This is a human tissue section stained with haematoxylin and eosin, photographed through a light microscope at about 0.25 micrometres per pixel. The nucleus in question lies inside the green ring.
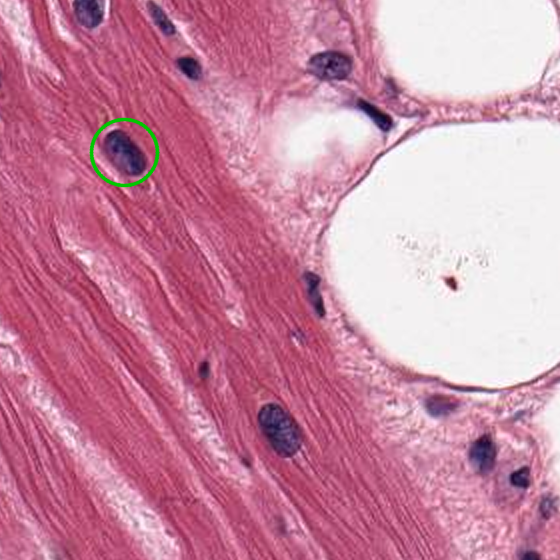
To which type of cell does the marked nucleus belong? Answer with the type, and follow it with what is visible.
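This is a cardiomyocyte. The nucleus is oval with rounded ends, and its long axis runs the same way as the fibres around it. The nucleus sits inside the fibre, away from its edges, with pink cytoplasm on both sides of it. A small pale, clear space lies at each end of the nucleus.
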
